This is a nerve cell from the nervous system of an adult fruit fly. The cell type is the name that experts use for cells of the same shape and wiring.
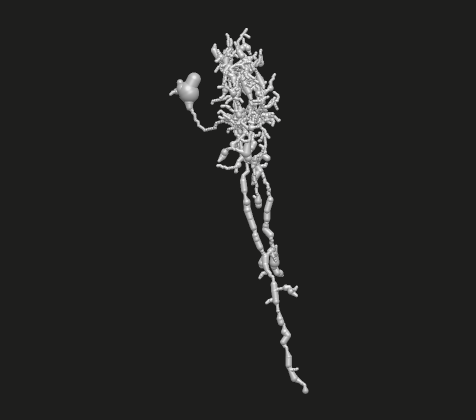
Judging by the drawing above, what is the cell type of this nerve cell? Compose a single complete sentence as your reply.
By cell type, this nerve cell is classified as WED066.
